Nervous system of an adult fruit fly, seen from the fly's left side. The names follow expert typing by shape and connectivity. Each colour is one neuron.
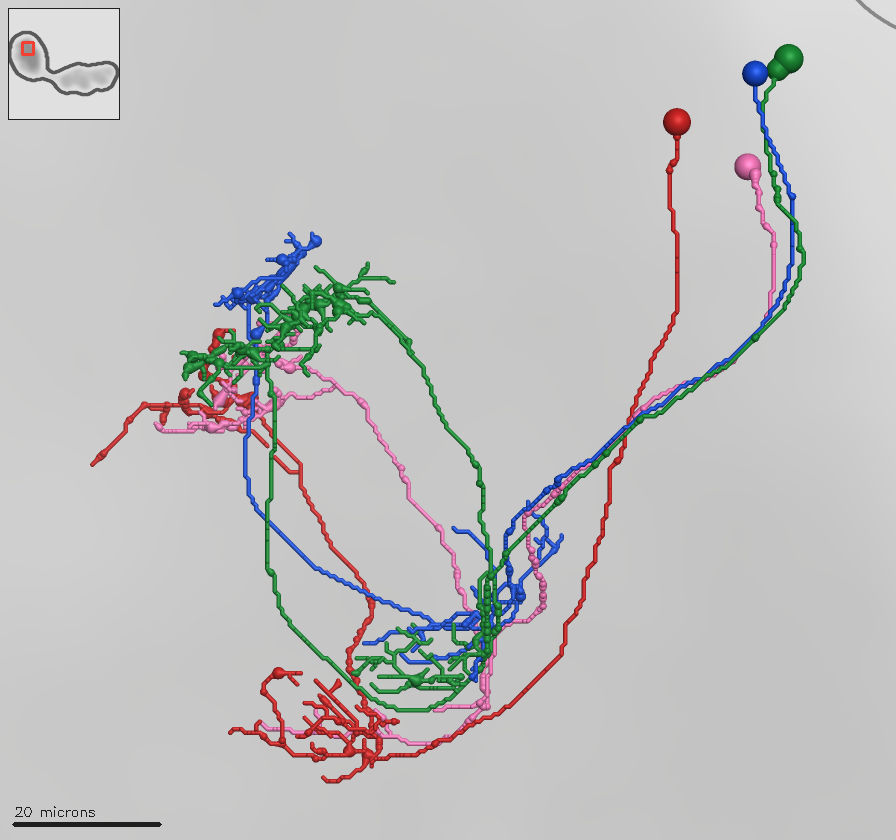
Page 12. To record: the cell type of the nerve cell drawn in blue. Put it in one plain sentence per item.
The cell type is vDeltaA_b.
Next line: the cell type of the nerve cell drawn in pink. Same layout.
The cell type is vDeltaB.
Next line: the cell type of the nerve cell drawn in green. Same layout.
The cell type is vDeltaC.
